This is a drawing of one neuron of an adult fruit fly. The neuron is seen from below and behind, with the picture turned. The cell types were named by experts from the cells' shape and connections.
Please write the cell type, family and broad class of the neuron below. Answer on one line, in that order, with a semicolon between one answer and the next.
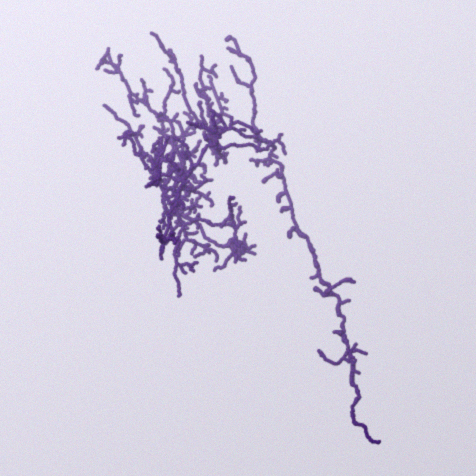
IN19B050; hemilineage 19B; nerve-cord intrinsic neuron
